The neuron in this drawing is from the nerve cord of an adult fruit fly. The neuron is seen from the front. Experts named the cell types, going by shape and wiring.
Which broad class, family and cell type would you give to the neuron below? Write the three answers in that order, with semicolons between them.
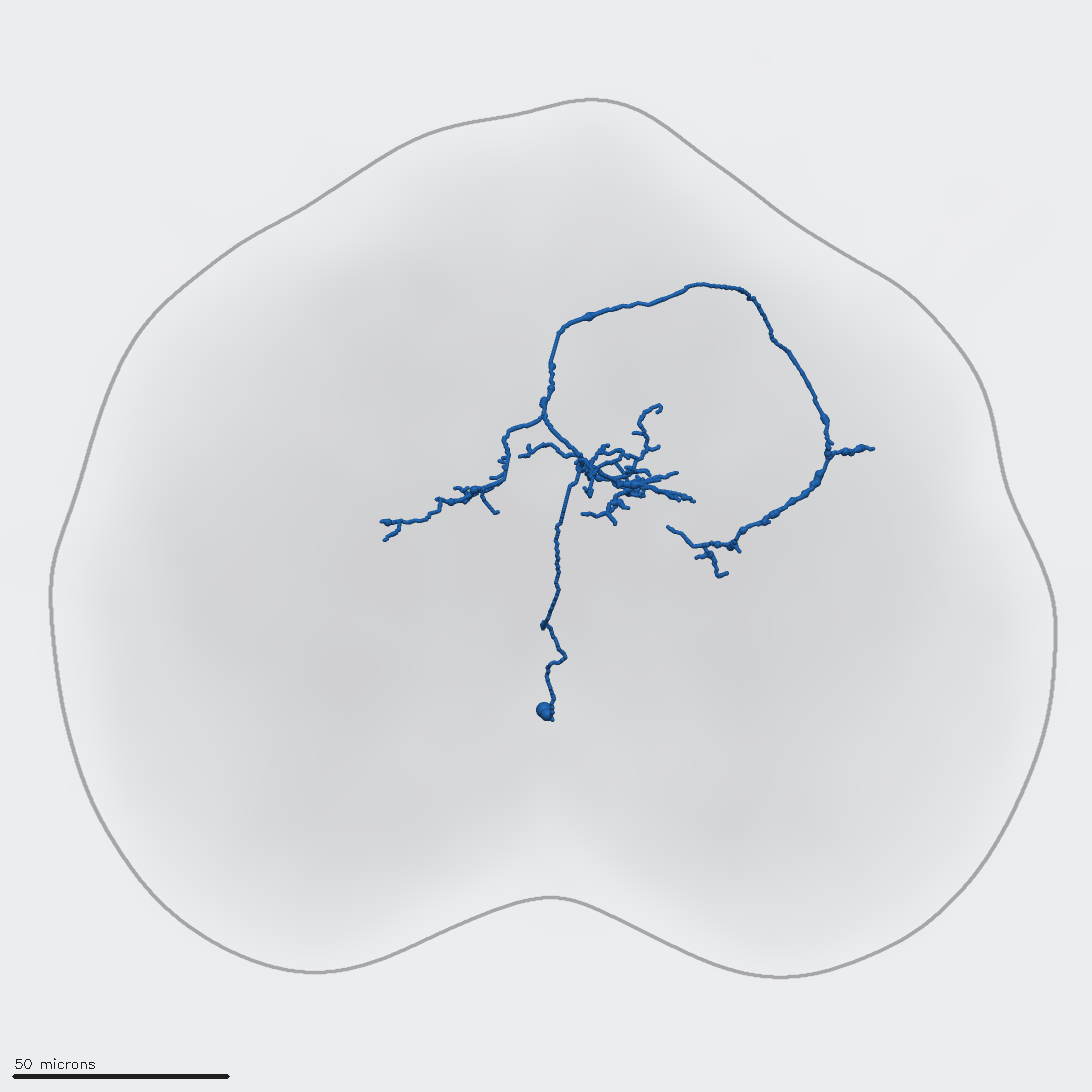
nerve-cord intrinsic neuron; hemilineage 02A; IN02A051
